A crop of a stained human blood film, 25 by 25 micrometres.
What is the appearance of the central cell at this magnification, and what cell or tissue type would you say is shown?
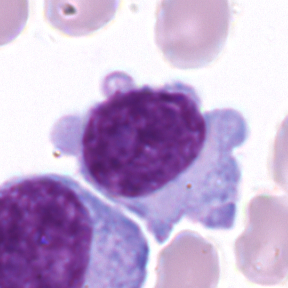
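Pale blue rounded blebs protrude from the cell's left, top and right edges. Its nucleus, about 11 by 9 micrometres, is roughly round, without lobes or a deep indentation. The cytoplasm is pale greyish-blue and lies mostly to the right of and below the nucleus. The cell is a plasma cell.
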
